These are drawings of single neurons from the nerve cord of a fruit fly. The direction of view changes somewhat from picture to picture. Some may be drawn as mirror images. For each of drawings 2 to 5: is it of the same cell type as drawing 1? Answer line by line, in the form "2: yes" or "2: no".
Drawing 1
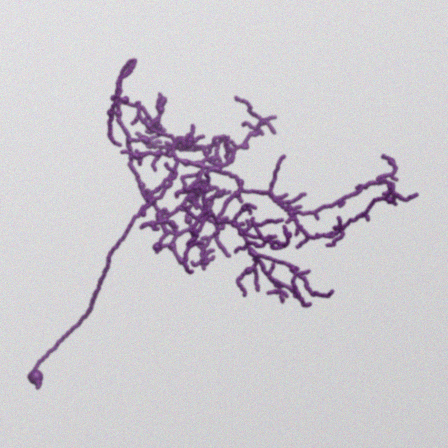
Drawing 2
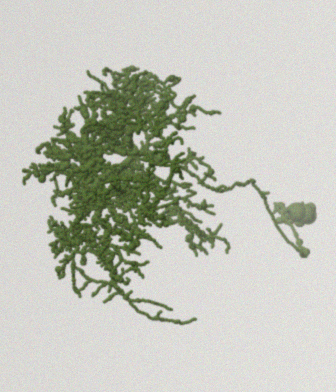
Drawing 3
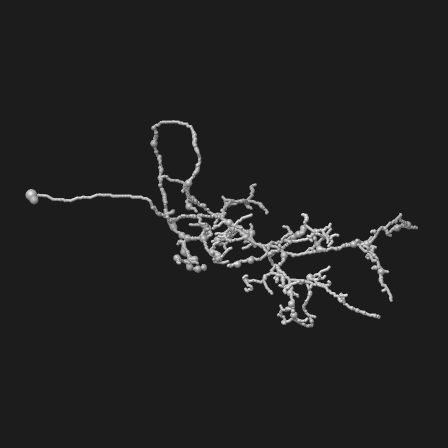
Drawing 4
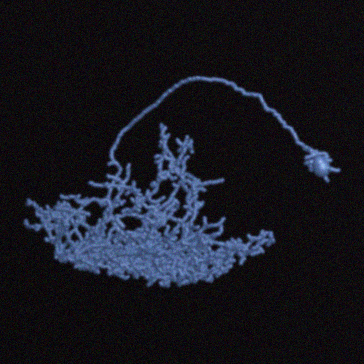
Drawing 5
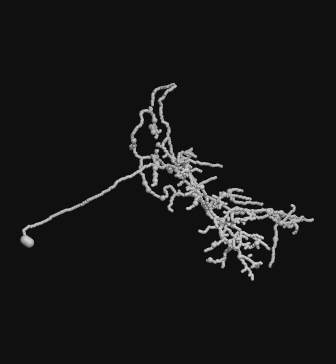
2: no
3: yes
4: no
5: yes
